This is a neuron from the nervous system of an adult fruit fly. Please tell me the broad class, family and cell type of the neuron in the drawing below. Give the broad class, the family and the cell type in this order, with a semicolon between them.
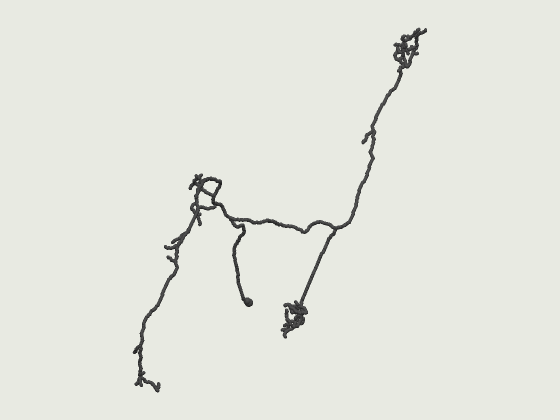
central-brain intrinsic neuron; class DAN; PAM11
